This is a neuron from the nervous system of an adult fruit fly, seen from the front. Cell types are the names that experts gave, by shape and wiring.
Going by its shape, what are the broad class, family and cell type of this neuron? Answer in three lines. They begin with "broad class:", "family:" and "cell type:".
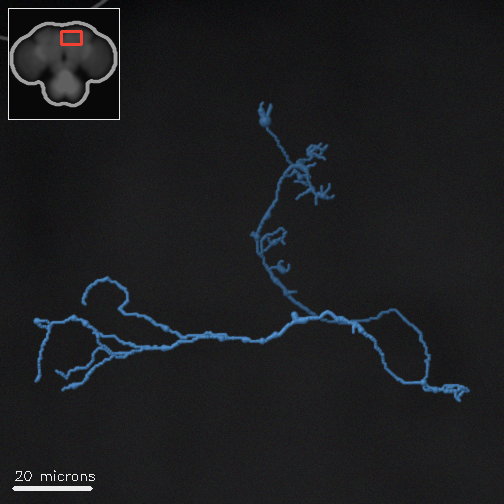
broad class: central-brain intrinsic neuron
family: class Kenyon Cell
cell type: KCg-m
